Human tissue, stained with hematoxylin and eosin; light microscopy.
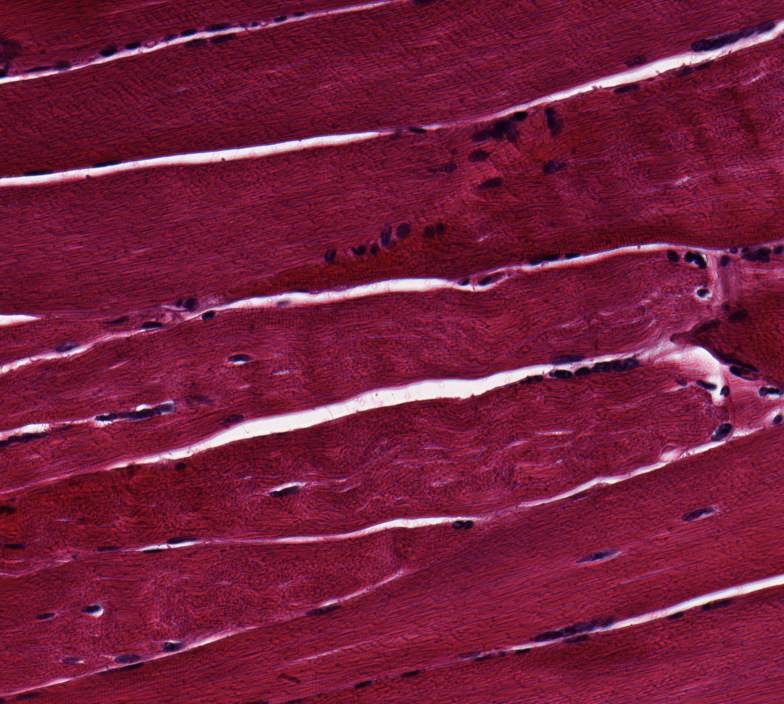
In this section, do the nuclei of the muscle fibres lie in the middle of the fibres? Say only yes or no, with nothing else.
No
